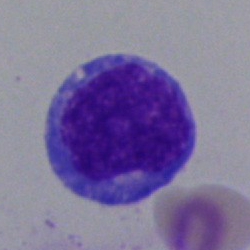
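Blast at the centre of the stained bone marrow smear, taken point by point. First, the outline is round and smooth. Second, the cytoplasm is deep blue, with its rim widest on the lower left side. Third, no granules are visible anywhere in the cytoplasm of this blast.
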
